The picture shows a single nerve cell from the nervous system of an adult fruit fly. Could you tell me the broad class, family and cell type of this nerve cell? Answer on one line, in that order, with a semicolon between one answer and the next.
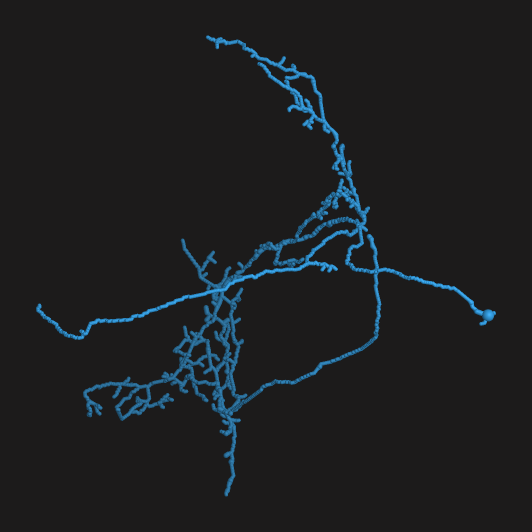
central-brain intrinsic neuron; hemilineage SLPa&l1_anterior; CL089_c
